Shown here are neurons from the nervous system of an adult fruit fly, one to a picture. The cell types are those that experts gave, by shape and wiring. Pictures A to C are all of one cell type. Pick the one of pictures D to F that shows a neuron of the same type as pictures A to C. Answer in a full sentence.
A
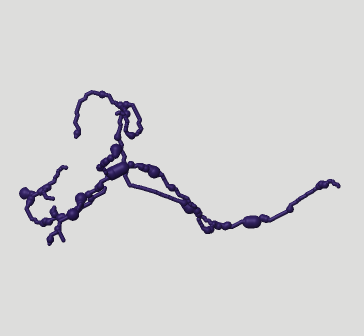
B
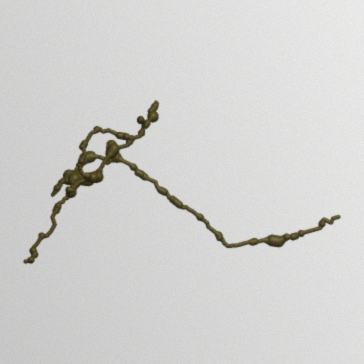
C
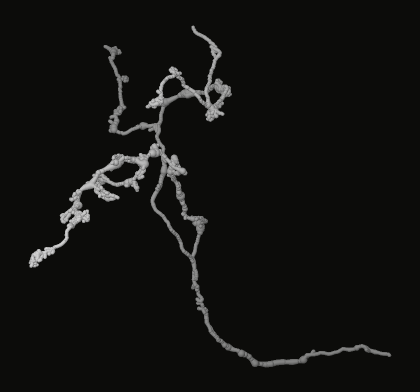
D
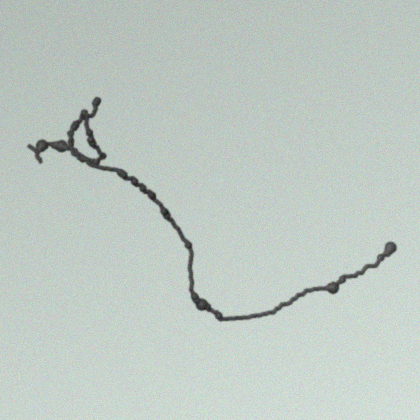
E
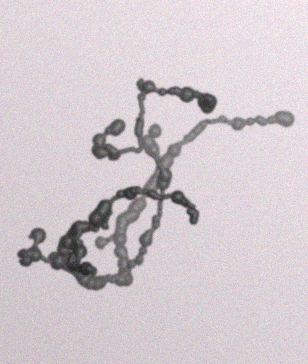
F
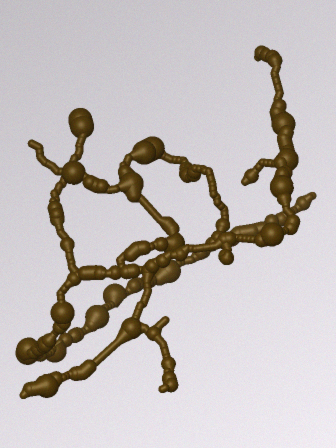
The neuron in picture F is of the same cell type.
